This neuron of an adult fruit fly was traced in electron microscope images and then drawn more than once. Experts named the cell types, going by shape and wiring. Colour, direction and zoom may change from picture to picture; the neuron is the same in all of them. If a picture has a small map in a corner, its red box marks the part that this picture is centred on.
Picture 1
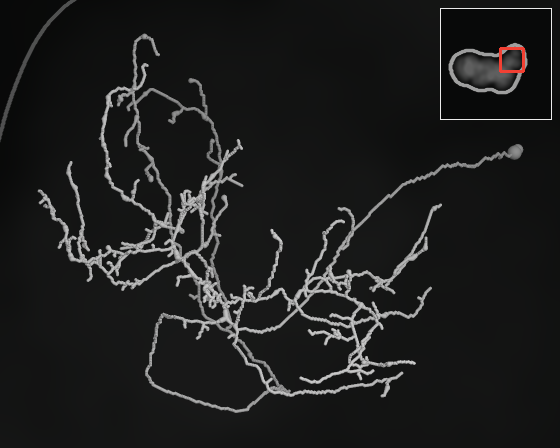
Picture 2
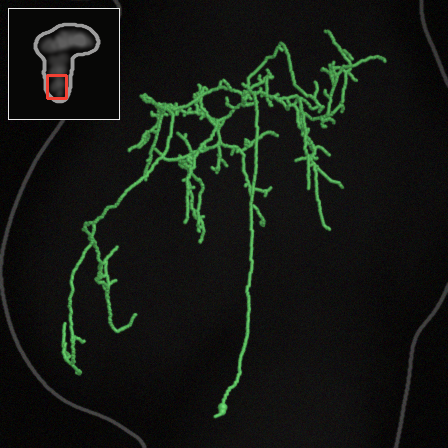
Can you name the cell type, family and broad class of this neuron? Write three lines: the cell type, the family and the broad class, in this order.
IN12B051
hemilineage 12B
nerve-cord intrinsic neuron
